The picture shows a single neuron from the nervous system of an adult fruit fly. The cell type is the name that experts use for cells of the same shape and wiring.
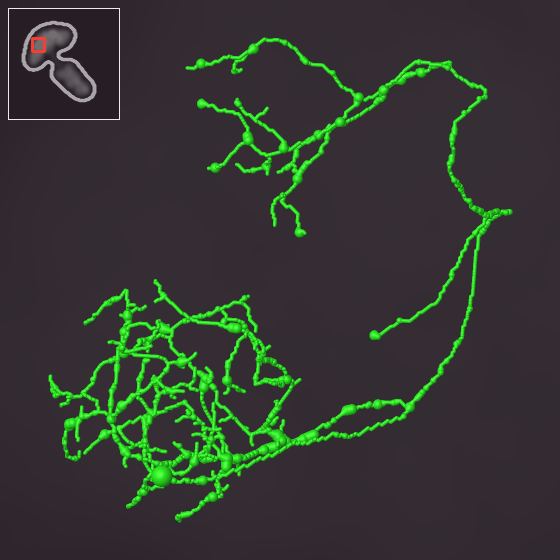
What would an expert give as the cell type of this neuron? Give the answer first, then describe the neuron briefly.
Its cell type is CB1413. Its broad class is central-brain intrinsic neuron. It is in the brain and does not reach the nerve cord. The cell body can be seen at the lower left of the picture. The picture shows dozens of branch ends.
